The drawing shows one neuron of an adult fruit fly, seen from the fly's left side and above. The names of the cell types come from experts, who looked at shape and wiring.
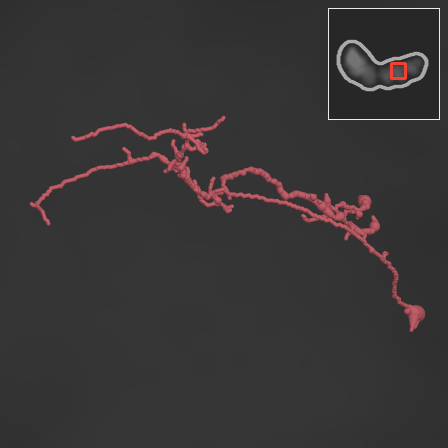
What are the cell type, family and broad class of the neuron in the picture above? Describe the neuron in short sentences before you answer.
As drawn here it is wider than it is tall. It is of cell type IN21A031. Its family is hemilineage 21A. Its broad class is nerve-cord intrinsic neuron.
